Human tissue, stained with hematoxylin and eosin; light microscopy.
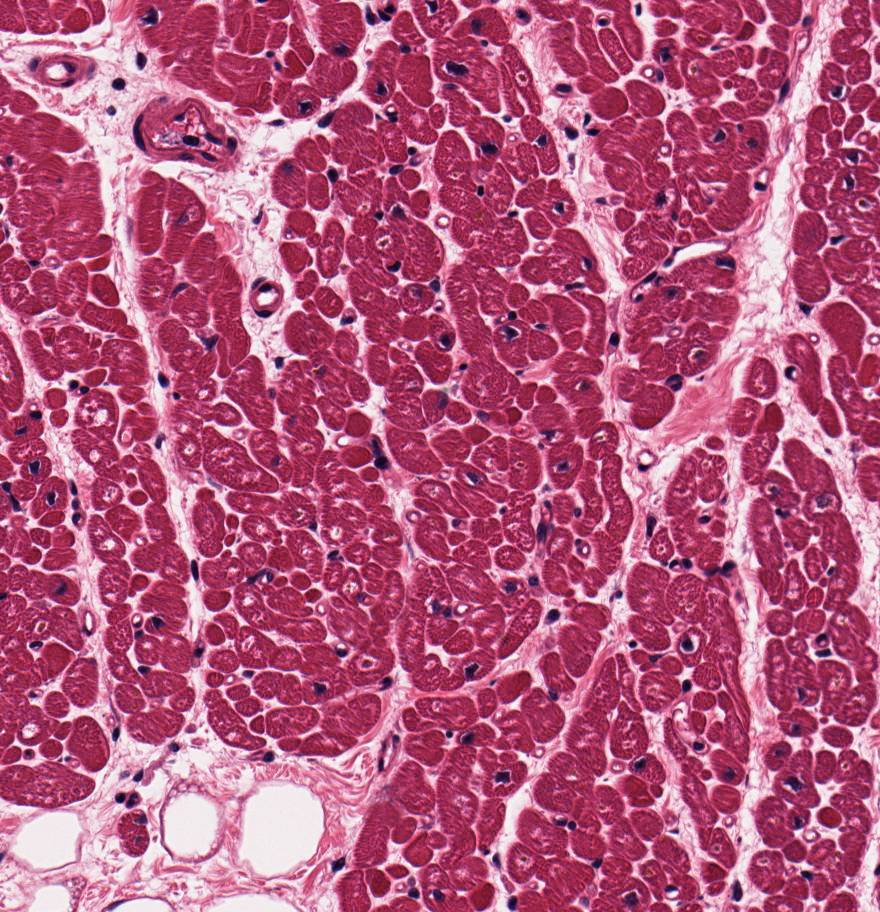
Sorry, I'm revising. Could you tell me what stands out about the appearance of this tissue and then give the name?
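Nuclei, where seen within fibres, usually central rather than at the fibre edge. Several fibres with a small pale clear zone around the central nucleus. Fibre profiles variable in size and shape, small round to elongated irregular outlines. A few empty round fat cells at bottom left edge. Tissue is left ventricle of the heart.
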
